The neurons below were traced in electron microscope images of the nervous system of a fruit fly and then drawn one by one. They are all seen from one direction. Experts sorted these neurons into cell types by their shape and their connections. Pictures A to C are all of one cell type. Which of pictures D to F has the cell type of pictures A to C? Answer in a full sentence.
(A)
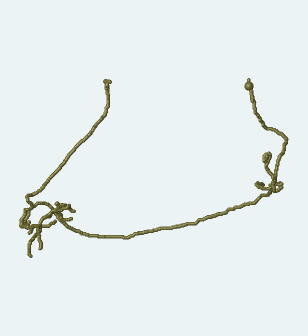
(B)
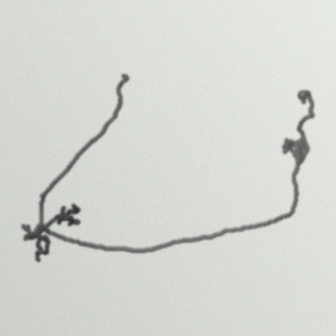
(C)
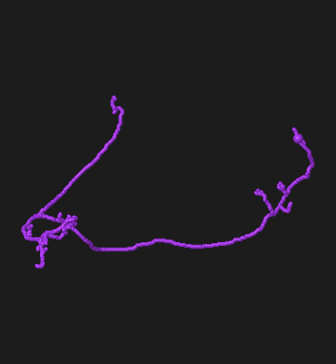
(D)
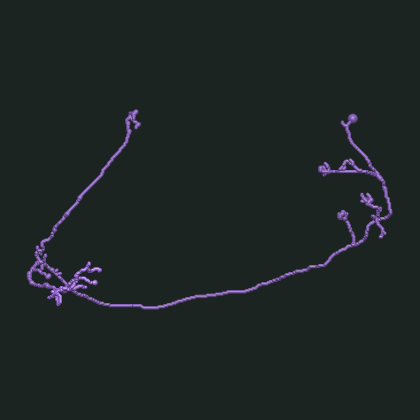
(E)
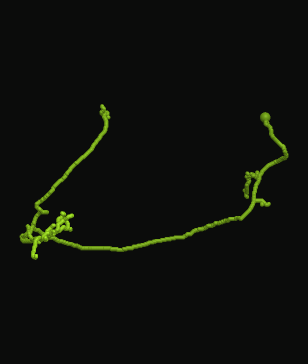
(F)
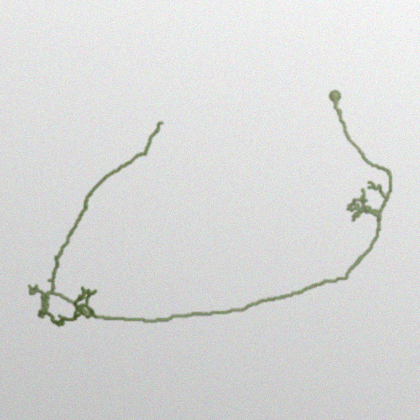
Picture E shows a neuron of the same cell type.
